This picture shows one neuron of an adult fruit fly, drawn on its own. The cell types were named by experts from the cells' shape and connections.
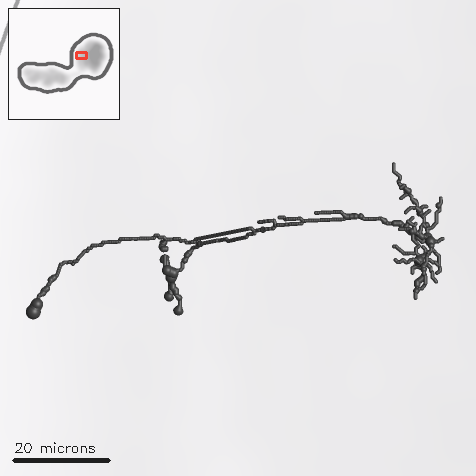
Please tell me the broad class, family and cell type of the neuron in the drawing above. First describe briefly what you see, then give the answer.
By the scale bar it is about 85 microns wide in this view. In this view it is more than twice as wide as it is tall. It is an optic-lobe intrinsic neuron. Its family is T. The cell type is T4a.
